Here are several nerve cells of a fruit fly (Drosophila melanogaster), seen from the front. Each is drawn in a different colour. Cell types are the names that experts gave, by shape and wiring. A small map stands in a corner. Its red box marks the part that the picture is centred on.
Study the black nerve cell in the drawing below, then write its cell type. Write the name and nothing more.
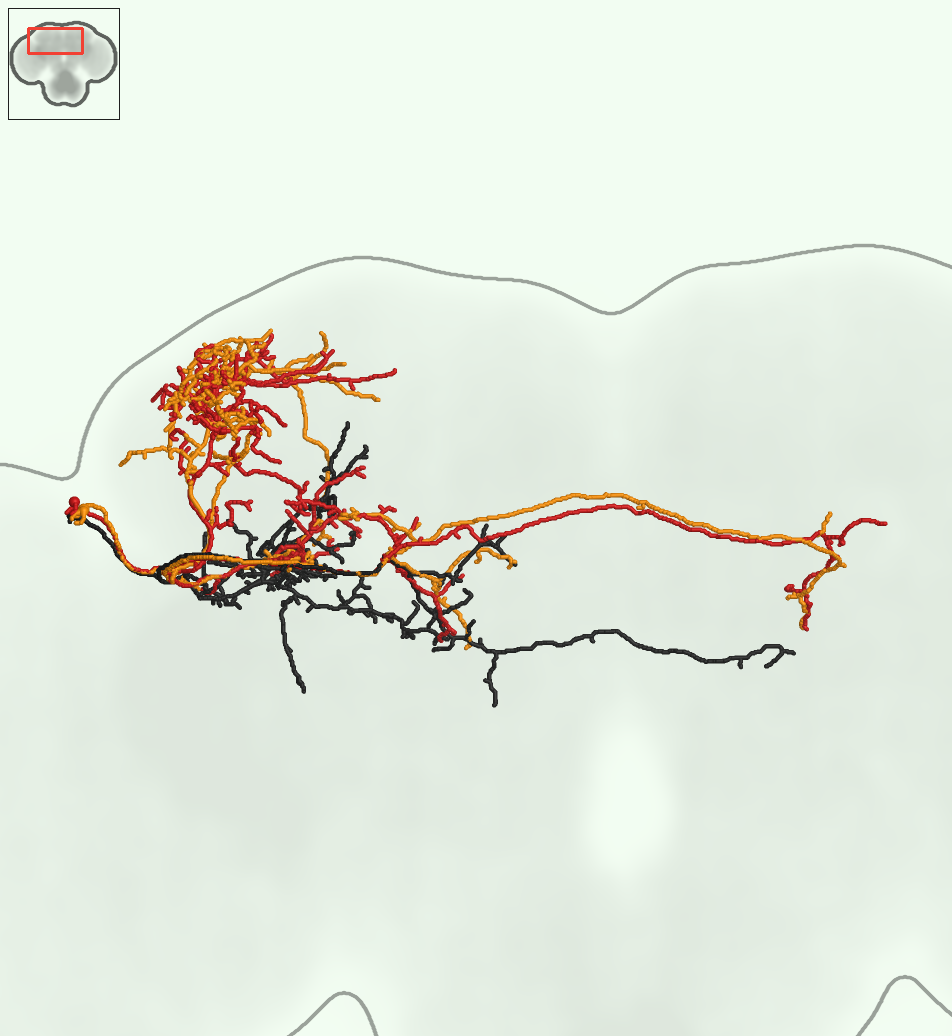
PLP067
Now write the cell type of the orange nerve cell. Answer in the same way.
SLP222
